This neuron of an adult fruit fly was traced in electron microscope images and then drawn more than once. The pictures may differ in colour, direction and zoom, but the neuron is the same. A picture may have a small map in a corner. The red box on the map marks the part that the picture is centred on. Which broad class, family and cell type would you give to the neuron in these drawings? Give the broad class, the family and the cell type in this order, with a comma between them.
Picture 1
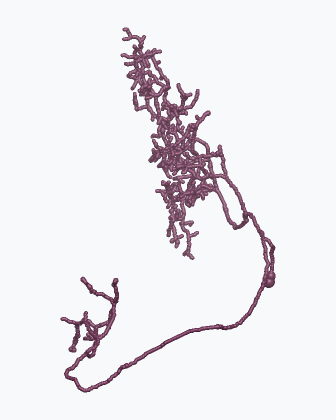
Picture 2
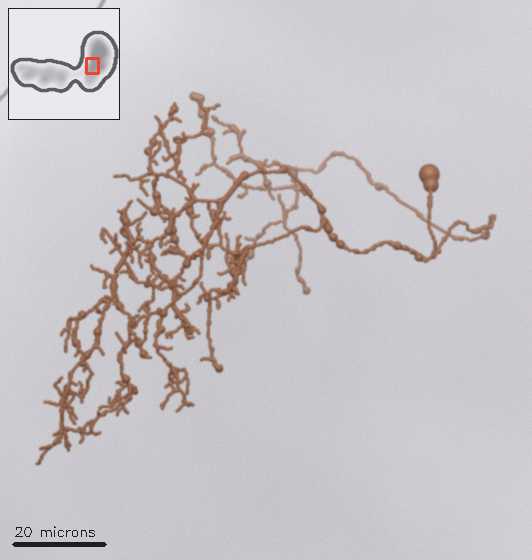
optic-lobe intrinsic neuron, MeLo, MeLo2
